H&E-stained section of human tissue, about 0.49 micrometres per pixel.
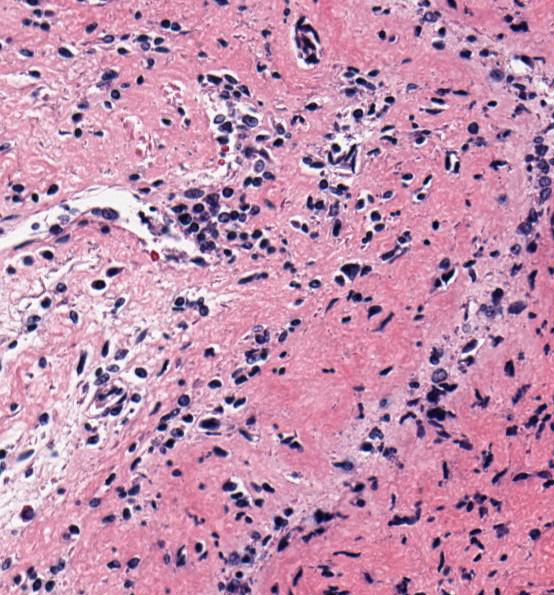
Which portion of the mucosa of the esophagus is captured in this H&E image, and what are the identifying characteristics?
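That's loose connective tissue. Cells lie scattered singly and in small loose groups through plenty of stroma, never forming sheets, nests or other organised units.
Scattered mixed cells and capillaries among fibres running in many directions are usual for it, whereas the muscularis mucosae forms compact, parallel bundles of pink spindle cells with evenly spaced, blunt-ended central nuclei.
Most of the field, mind you, is dense, strongly pink collagenous stroma. A thin-walled, slit-like vessel lined by flattened cells runs diagonally across the upper left, and there's no epithelium or glands anywhere.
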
